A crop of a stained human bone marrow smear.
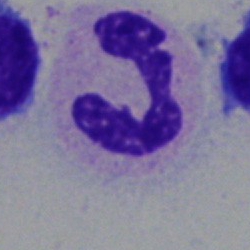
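Segmented neutrophil (middle cell, marrow smear). Nucleus one long curved band, bent into a hook, pinched near its upper part. Chromatin dark purple, coarsely clumped. Cytoplasm with fine, faint pinkish granules.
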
